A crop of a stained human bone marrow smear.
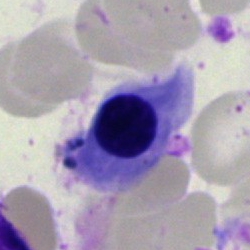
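Erythroblast, the cell in the middle. You won't find a nucleolus anywhere in its nucleus. There's plenty of cytoplasm, blue-violet and free of granules. Note that the nucleus sits off-centre, closer to the left edge of the cell.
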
